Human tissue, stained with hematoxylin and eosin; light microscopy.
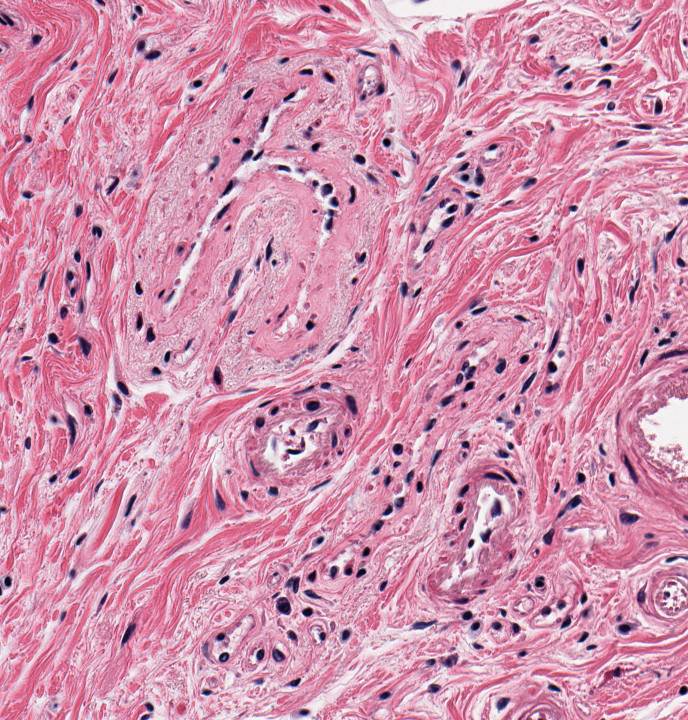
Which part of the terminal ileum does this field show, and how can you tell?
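The field shows dense connective tissue. Strongly pink collagen bundles fill most of it, running in wavy, criss-crossing directions. Stromal nuclei are mostly dark, slender and spindle-shaped.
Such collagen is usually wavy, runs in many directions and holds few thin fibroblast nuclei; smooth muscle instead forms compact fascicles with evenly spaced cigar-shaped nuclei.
Neither epithelium nor fat cells are present.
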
